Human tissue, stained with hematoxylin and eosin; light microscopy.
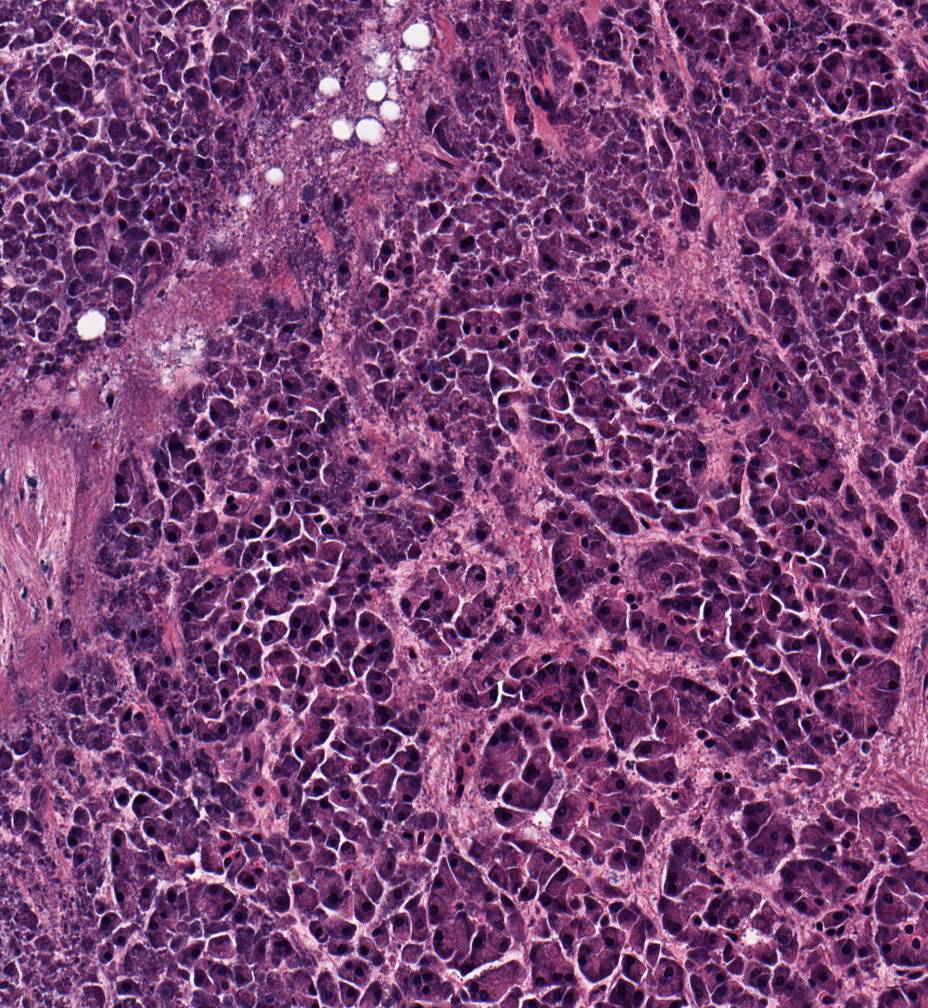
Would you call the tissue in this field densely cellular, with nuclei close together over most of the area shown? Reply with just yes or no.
Yes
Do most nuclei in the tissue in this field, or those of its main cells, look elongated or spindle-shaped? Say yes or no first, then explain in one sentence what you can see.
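No. The cells are polygonal, each with a single round, dark-staining nucleus.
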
